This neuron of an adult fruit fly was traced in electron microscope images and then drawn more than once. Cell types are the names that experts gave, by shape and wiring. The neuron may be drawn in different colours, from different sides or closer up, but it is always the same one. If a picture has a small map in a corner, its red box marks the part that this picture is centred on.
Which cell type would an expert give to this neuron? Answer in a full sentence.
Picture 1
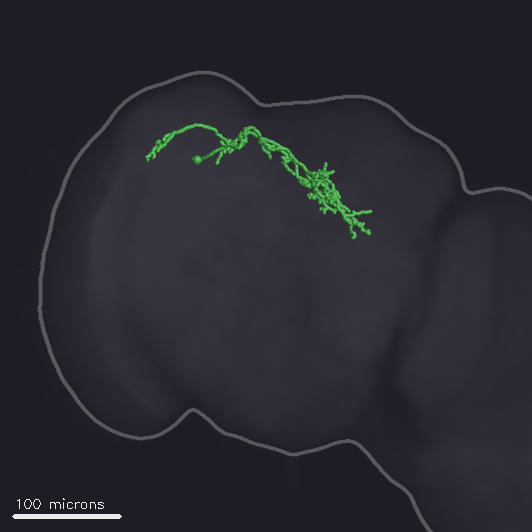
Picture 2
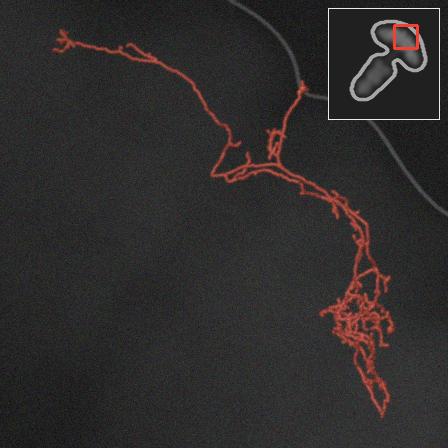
The cell type is SIP112m.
